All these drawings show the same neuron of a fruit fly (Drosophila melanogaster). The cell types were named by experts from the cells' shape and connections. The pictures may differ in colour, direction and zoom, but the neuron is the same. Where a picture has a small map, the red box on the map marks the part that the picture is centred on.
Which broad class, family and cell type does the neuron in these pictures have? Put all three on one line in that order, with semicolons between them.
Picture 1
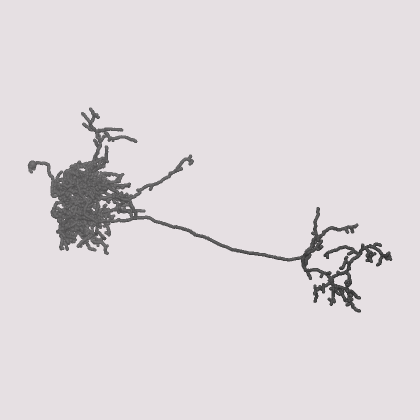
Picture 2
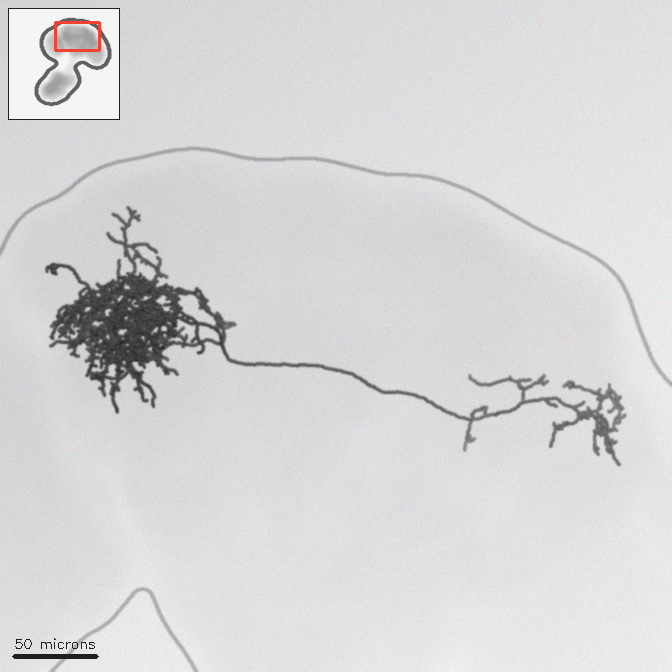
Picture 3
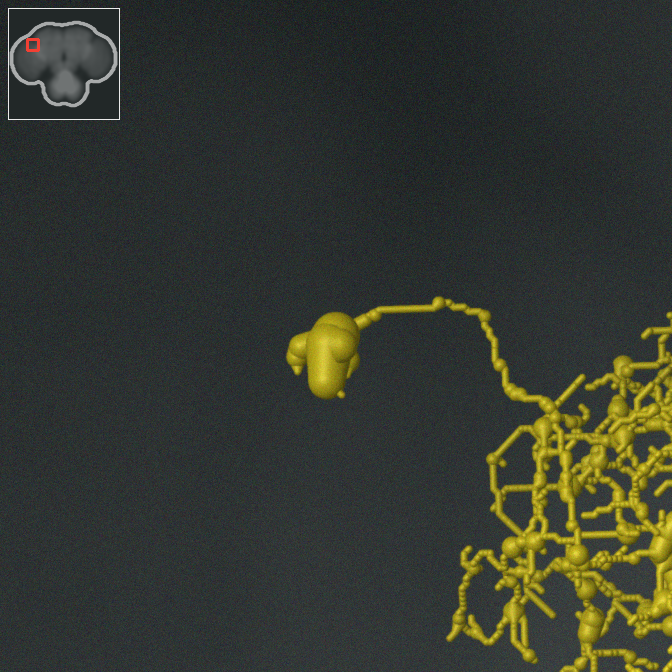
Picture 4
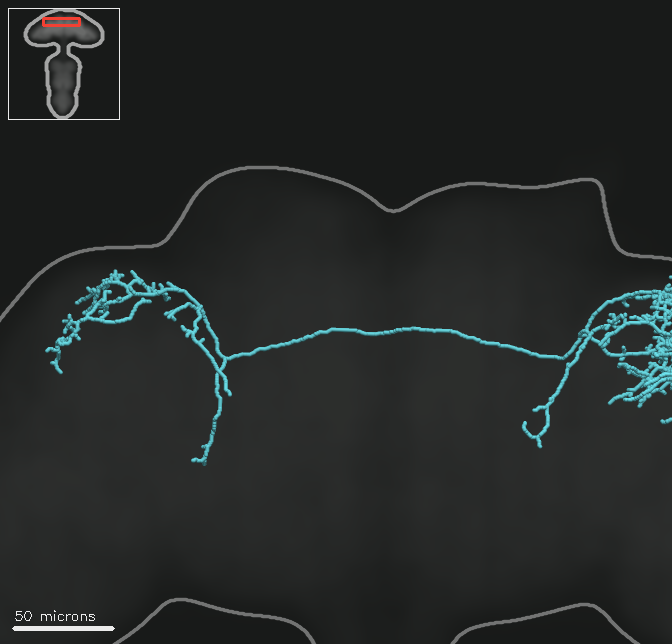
central-brain intrinsic neuron; hemilineage VLPl2_medial; CB3690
